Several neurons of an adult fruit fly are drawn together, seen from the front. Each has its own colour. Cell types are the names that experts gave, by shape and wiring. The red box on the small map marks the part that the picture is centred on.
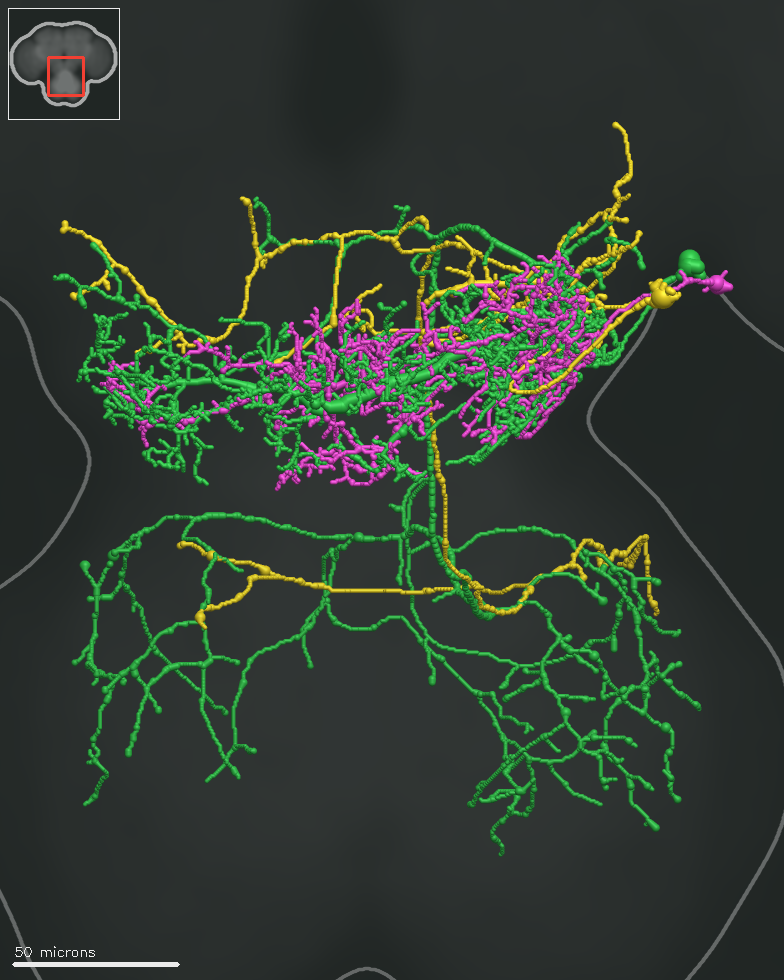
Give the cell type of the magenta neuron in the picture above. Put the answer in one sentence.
The cell type is GNG069.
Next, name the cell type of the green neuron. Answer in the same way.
The cell type is DNge003.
